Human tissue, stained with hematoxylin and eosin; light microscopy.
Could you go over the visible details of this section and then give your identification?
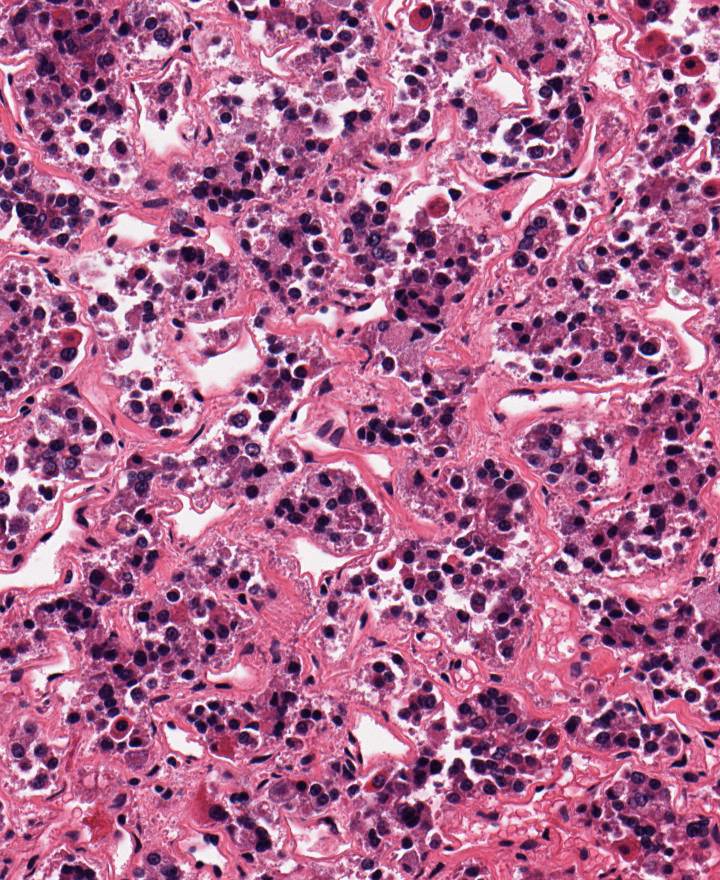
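First, thin wavy pink septa divide the field into rounded compartments packed with loose cells. Second, many of these cells have small, round, dark-staining nuclei. Third, larger cells with plentiful pale pink granular cytoplasm lie among them. Fourth, scattered round bodies stain bright deep red. This is pituitary.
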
